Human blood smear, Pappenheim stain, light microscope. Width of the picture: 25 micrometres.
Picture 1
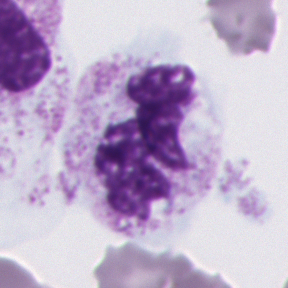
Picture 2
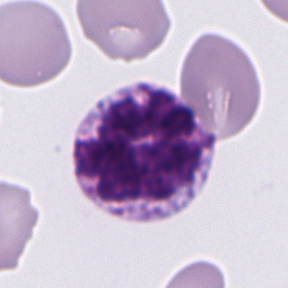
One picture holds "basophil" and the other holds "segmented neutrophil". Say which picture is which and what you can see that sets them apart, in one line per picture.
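Picture 1: segmented neutrophil. The cytoplasm is abundant and pale.
Picture 2: basophil. The nucleus is divided into several crowded lobes that fill most of the cell.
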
